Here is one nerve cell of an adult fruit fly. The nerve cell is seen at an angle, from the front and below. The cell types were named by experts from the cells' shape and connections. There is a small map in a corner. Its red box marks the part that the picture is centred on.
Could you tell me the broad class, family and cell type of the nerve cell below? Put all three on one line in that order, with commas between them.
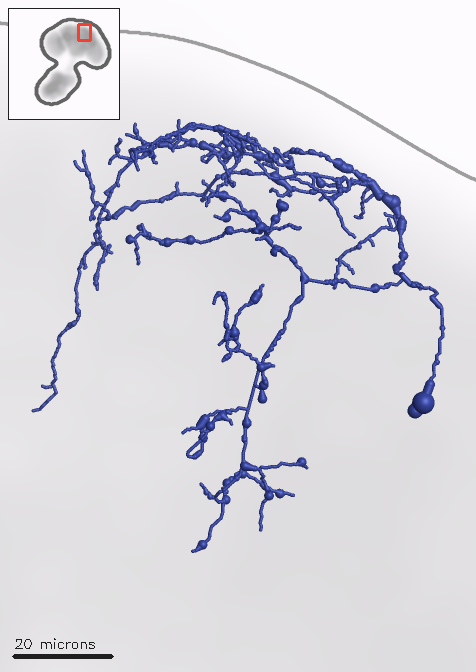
central-brain intrinsic neuron, hemilineage AOTUv1_medial, CRE045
